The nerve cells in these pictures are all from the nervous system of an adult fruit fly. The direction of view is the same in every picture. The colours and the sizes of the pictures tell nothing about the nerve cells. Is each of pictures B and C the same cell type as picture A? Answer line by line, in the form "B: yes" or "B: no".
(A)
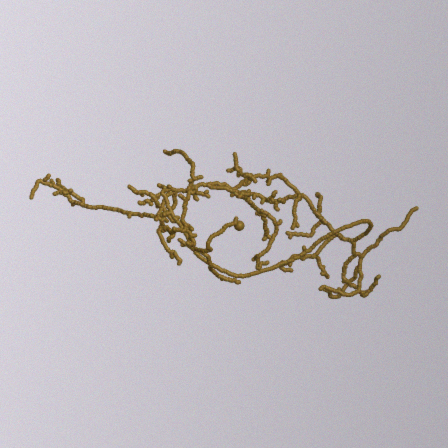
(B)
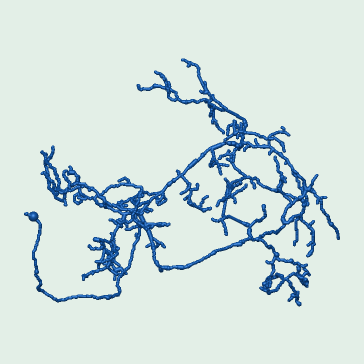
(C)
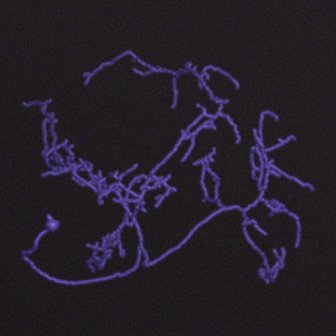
B: no
C: no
